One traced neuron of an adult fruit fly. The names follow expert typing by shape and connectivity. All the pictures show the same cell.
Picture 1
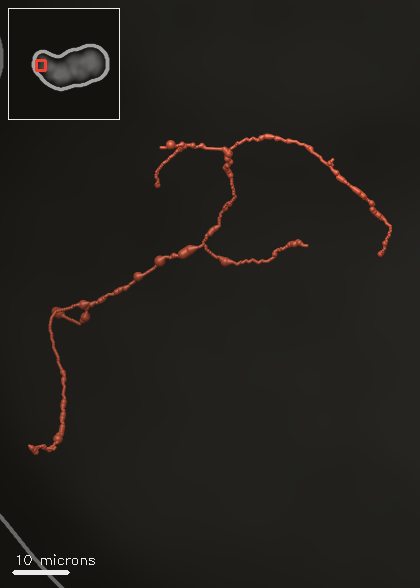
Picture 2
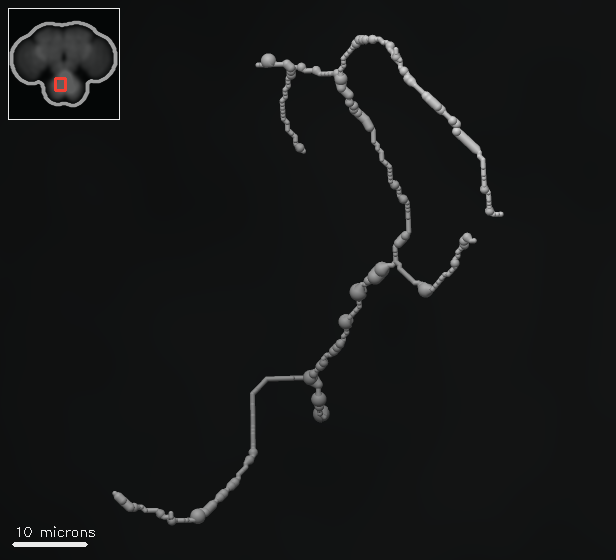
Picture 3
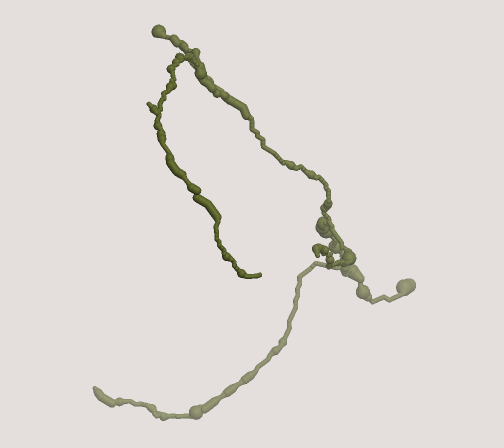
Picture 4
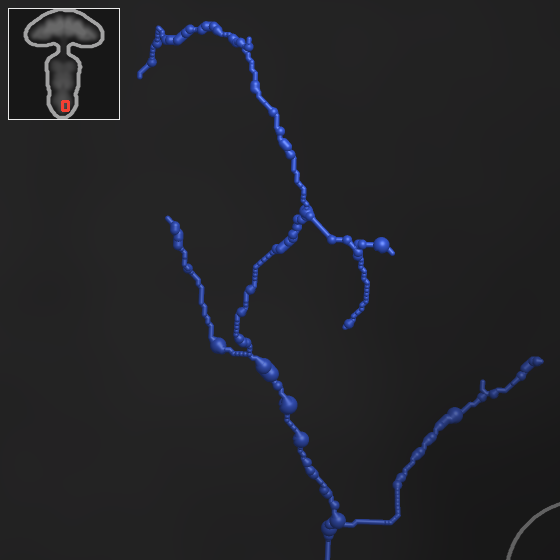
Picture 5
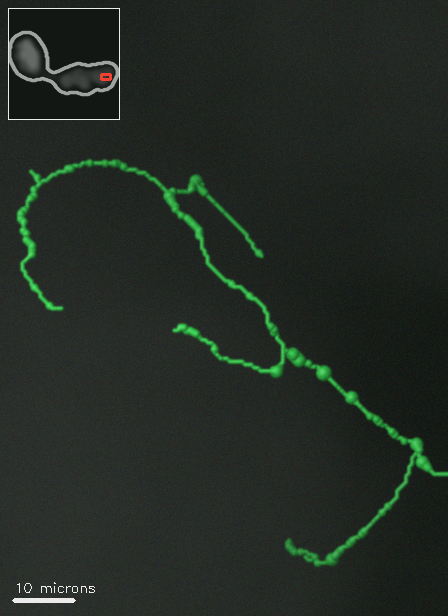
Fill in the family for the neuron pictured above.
class mechanosensory tactile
